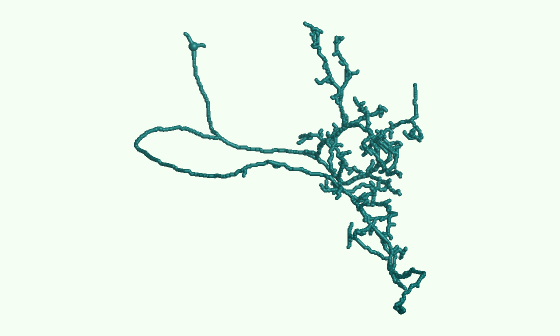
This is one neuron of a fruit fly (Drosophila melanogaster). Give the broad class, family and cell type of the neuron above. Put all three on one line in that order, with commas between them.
central-brain intrinsic neuron, hemilineage SLPav1_medial, PLP067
